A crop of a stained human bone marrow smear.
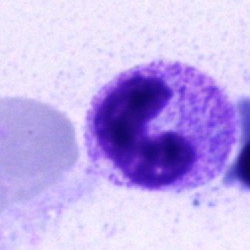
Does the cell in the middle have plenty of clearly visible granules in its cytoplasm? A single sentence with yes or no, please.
Yes, within its cytoplasm there are many visible granules.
